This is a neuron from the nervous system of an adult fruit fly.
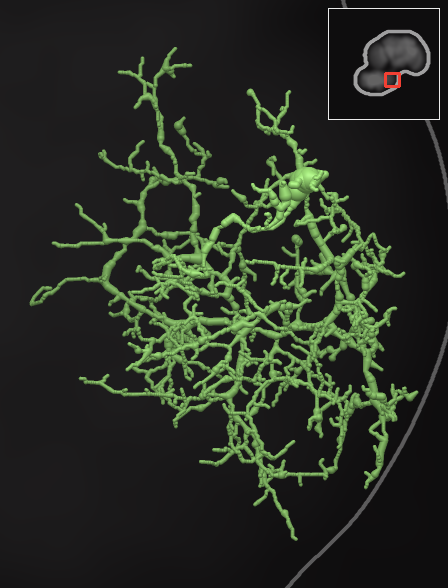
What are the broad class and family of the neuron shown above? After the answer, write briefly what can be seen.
Its broad class is nerve-cord intrinsic neuron. Its family is hemilineage 16B. More than a hundred branch ends can be seen. In this view it is taller than it is wide.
